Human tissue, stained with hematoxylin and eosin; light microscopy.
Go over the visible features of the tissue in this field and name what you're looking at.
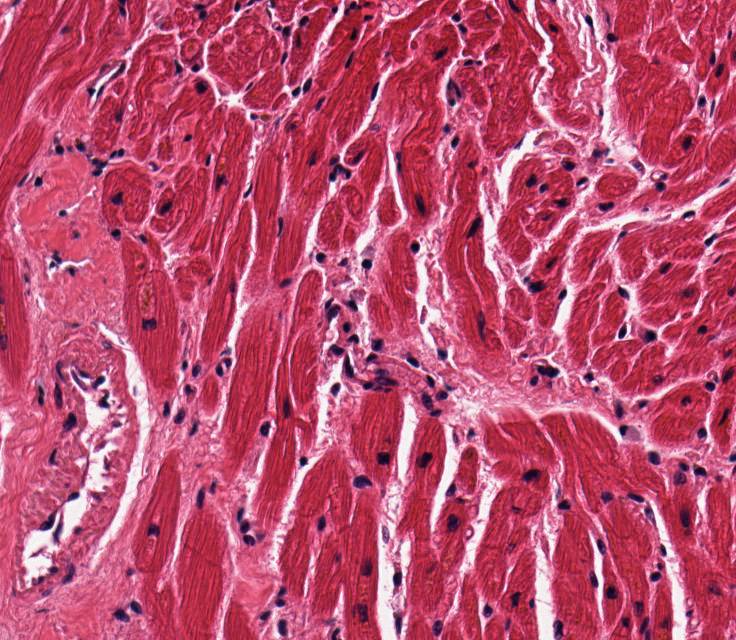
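Muscle bundles run different ways, cut lengthwise in the lower middle, across or obliquely at upper right. The fibres branch and join neighbours rather than lying as separate parallel cylinders. Thin connective tissue strands between fibres carry small dark elongated nuclei, densest in a band crossing the centre. This is the left ventricle of the heart.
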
